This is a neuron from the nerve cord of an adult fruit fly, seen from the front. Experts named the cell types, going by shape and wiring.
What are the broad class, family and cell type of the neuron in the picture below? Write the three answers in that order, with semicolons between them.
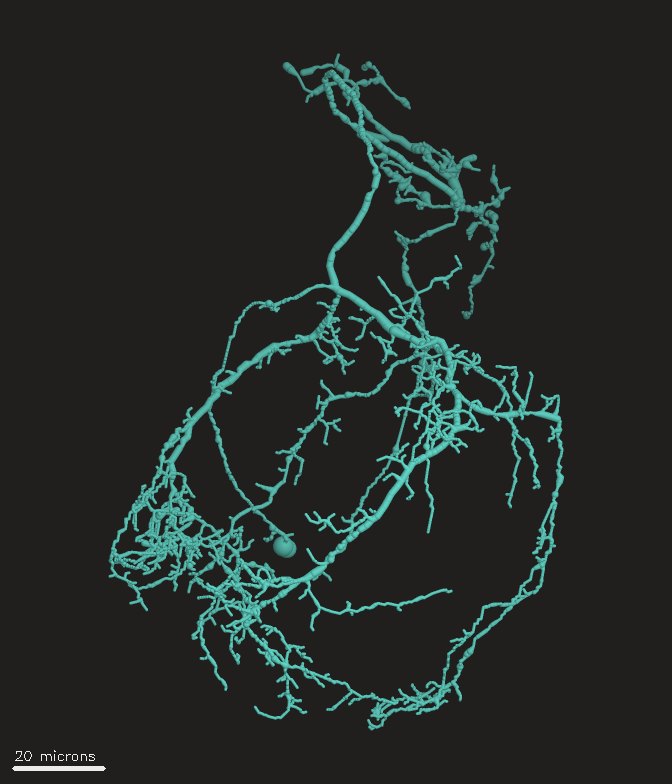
nerve-cord intrinsic neuron; hemilineage 03A; IN03A009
